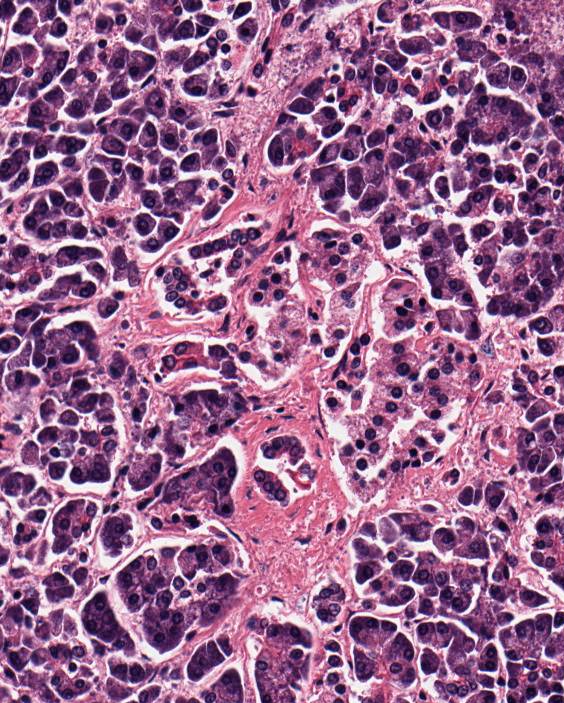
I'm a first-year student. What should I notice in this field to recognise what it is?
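It's exocrine pancreas. The cells have abundant granular purple cytoplasm and round nuclei, fairly uniform from cell to cell.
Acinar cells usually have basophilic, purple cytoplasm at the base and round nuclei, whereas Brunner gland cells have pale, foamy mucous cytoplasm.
Here the cells form solid nests and trabeculae filling most of the field, with a band of pink collagenous stroma running roughly top to bottom through the centre.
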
